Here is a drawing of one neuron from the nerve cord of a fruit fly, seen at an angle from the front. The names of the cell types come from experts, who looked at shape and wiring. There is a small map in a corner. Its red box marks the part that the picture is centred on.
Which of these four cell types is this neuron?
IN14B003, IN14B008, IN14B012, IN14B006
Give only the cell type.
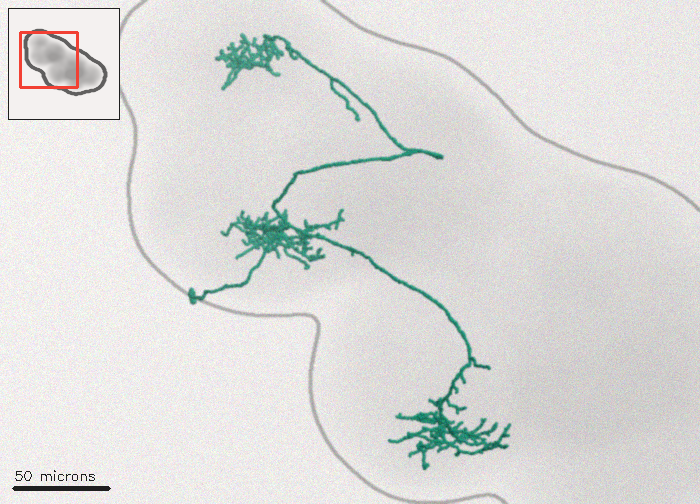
IN14B008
